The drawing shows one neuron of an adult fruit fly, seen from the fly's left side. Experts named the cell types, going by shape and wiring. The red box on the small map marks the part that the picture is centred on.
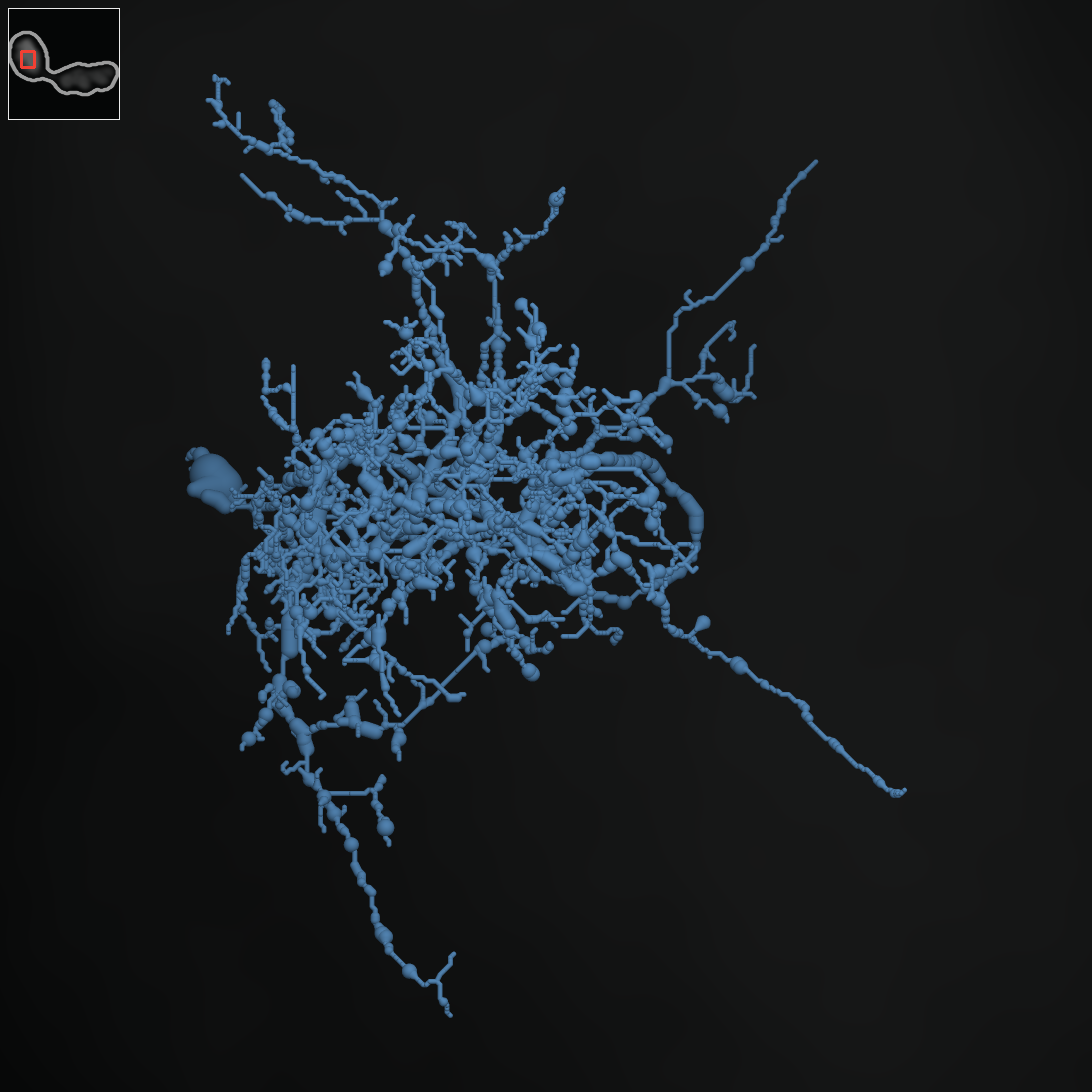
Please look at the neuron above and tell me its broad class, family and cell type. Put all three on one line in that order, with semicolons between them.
central-brain intrinsic neuron; hemilineage WEDa2; CB0316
